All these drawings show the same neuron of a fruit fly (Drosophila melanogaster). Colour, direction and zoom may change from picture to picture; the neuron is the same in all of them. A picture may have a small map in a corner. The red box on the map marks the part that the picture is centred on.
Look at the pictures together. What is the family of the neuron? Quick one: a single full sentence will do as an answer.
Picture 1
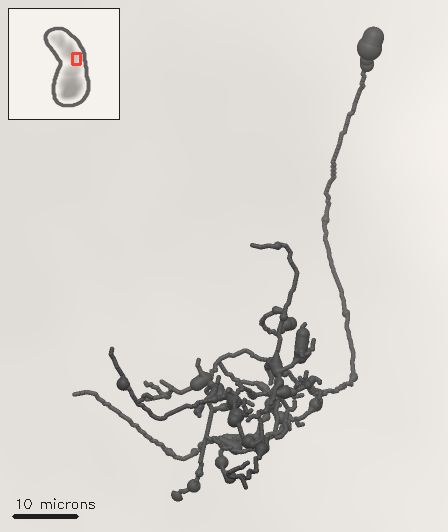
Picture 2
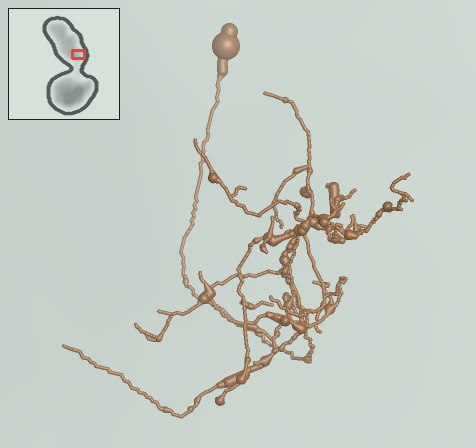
The neuron is sorted into family hemilineage 14A.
